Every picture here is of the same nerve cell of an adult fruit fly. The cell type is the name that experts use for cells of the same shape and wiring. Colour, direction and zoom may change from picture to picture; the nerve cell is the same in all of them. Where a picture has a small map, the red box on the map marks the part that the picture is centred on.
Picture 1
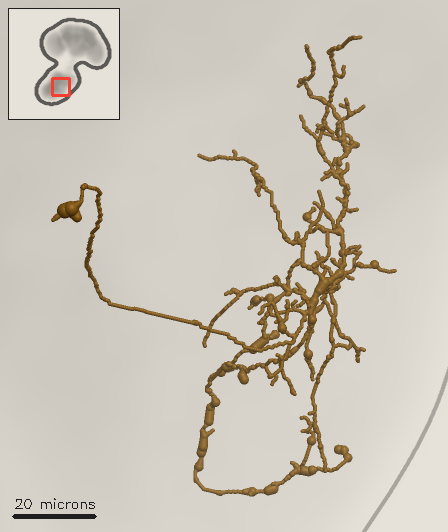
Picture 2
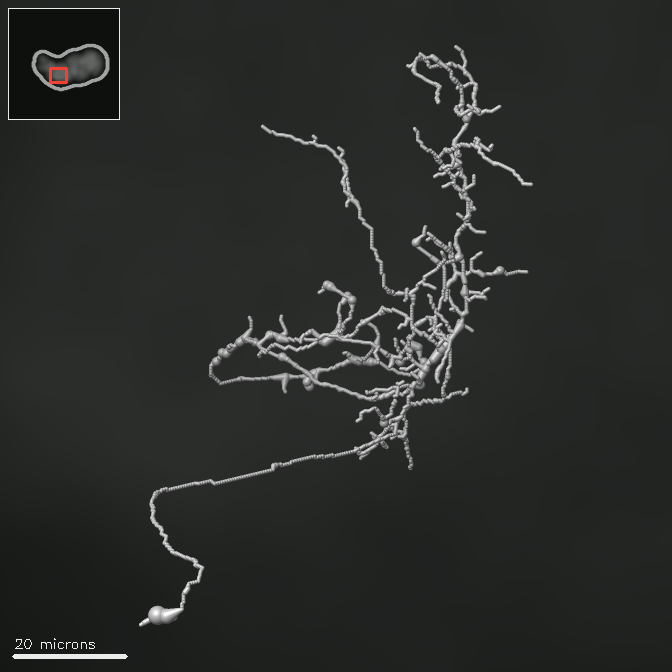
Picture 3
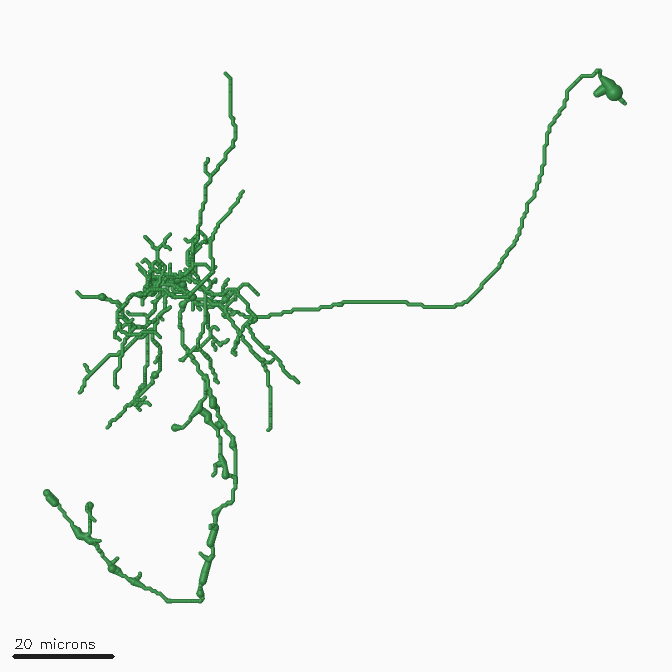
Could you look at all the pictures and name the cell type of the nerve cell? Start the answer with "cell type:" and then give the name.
cell type: IN14A080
